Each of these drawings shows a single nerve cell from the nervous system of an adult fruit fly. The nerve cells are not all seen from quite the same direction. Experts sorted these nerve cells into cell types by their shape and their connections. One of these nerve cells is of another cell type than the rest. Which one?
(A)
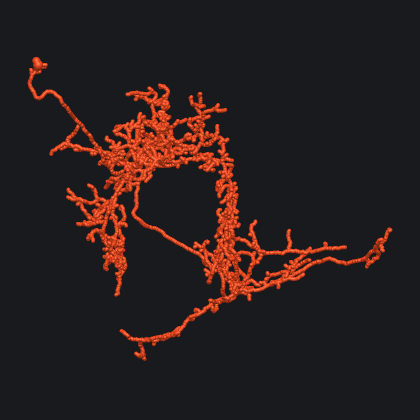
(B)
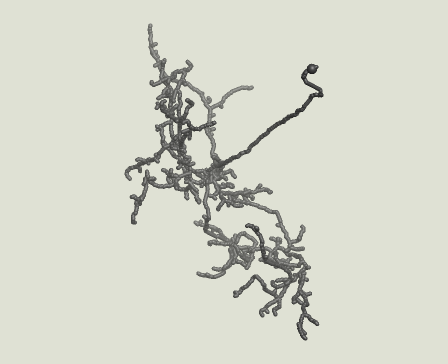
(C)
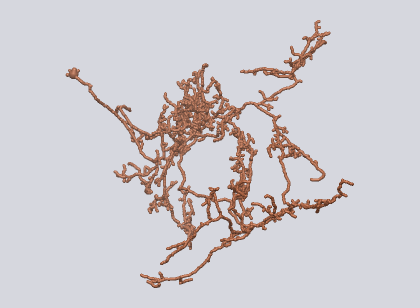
B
